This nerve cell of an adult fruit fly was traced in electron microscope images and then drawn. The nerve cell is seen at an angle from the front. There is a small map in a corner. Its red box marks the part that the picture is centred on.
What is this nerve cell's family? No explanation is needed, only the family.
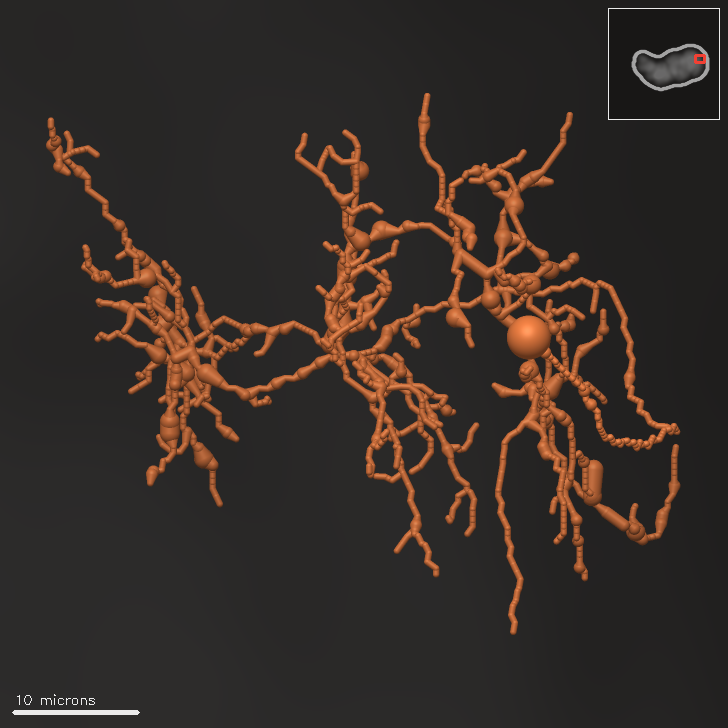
Mi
